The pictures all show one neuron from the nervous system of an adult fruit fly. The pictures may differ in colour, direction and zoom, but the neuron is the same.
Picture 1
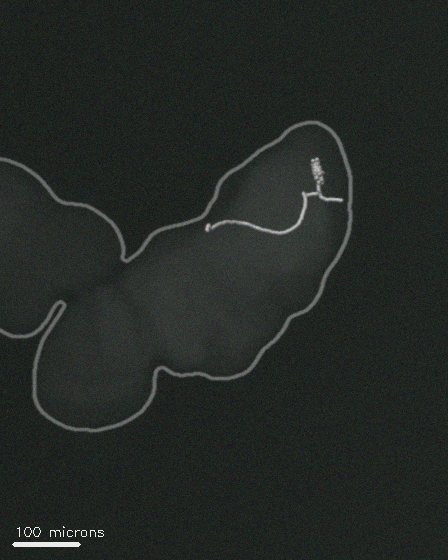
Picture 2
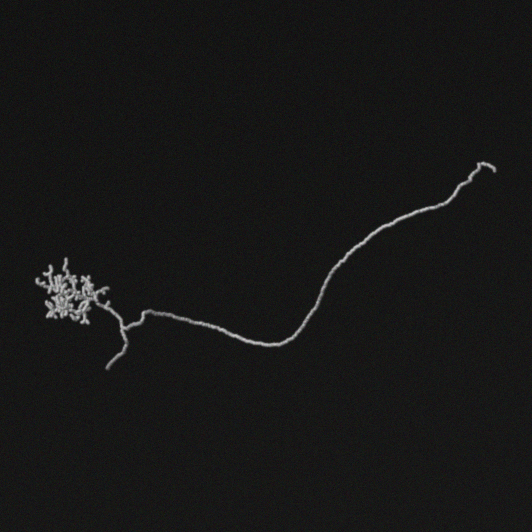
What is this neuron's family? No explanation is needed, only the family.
MeVP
